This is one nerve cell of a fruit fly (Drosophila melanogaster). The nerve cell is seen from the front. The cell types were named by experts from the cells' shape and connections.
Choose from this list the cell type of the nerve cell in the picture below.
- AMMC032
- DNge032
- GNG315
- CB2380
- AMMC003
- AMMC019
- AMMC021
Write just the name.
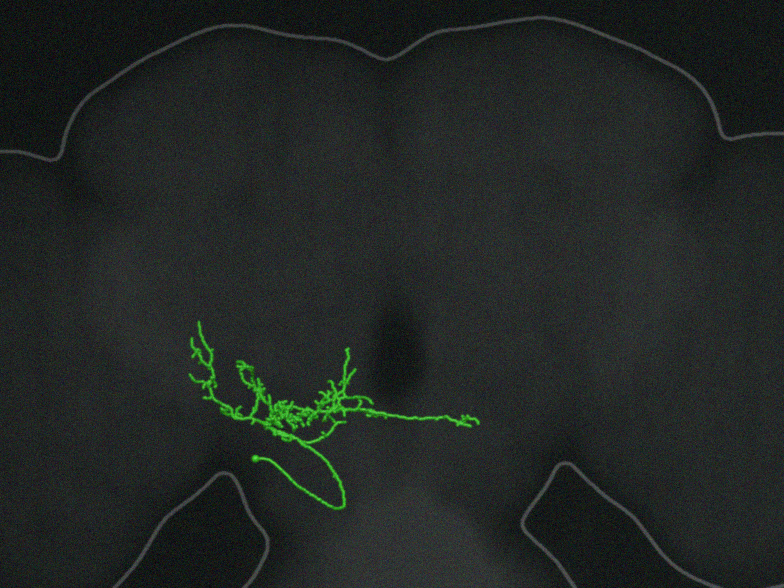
AMMC021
